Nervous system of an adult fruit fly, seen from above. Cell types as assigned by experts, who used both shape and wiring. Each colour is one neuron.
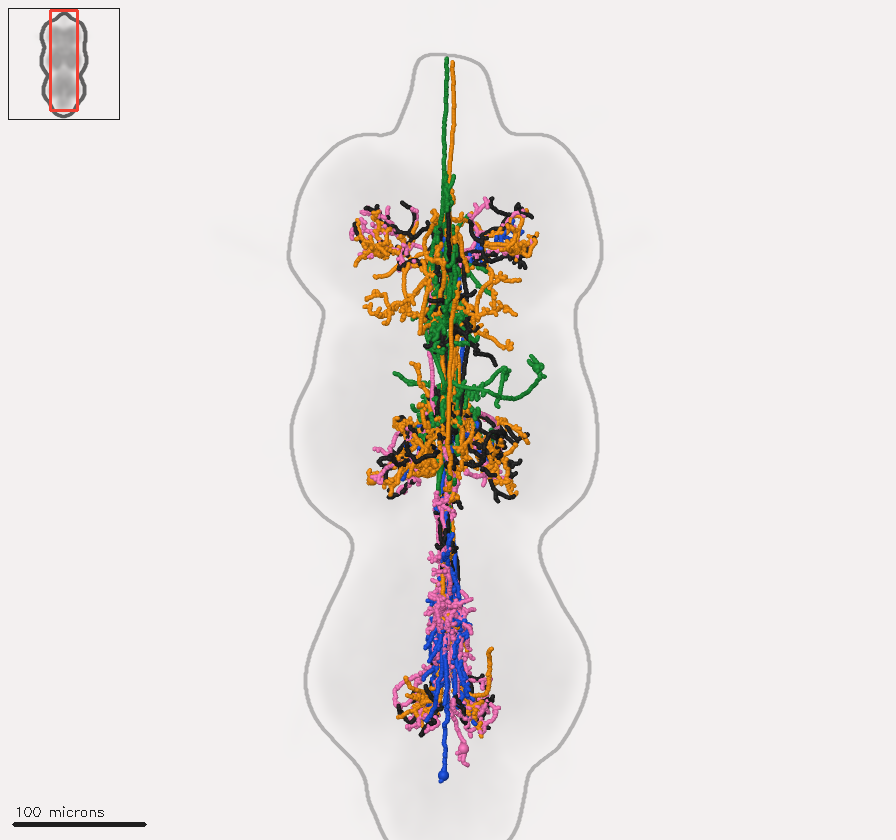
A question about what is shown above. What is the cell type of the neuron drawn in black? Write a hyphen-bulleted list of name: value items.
- cell type: IN05B024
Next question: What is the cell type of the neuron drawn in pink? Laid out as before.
- cell type: IN05B018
